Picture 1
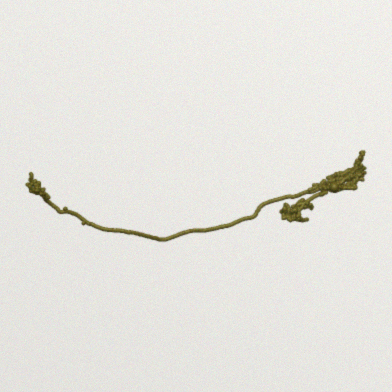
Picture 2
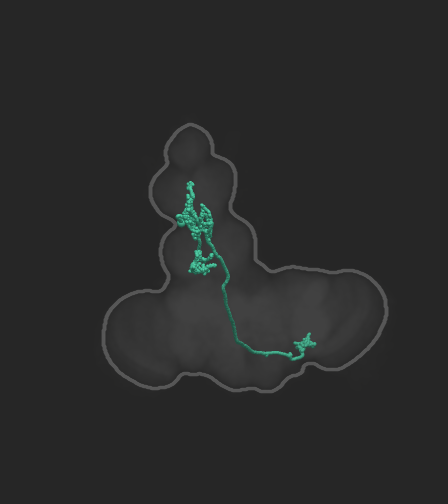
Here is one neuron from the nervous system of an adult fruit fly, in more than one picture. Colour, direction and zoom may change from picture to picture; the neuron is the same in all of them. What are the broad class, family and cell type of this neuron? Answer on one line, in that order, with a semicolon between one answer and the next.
ascending neuron; hemilineage 08B; AN08B034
